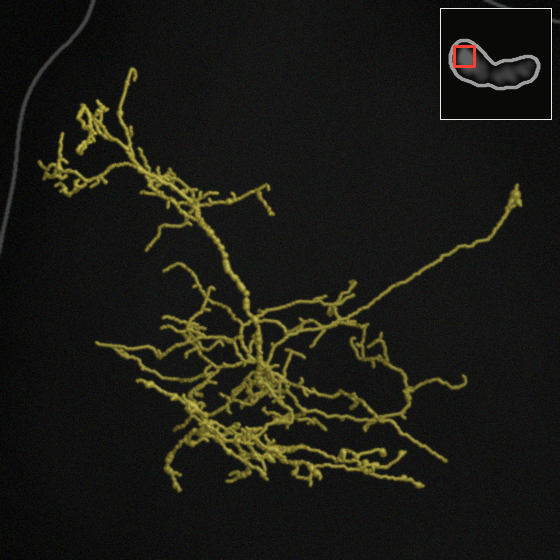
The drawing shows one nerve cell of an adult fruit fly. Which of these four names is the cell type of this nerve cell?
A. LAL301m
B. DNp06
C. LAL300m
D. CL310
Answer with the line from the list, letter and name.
C. LAL300m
